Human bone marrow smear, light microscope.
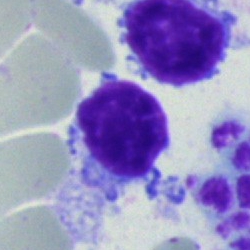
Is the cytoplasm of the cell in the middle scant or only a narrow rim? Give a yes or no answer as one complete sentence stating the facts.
Yes, most of the cell is filled by the nucleus.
